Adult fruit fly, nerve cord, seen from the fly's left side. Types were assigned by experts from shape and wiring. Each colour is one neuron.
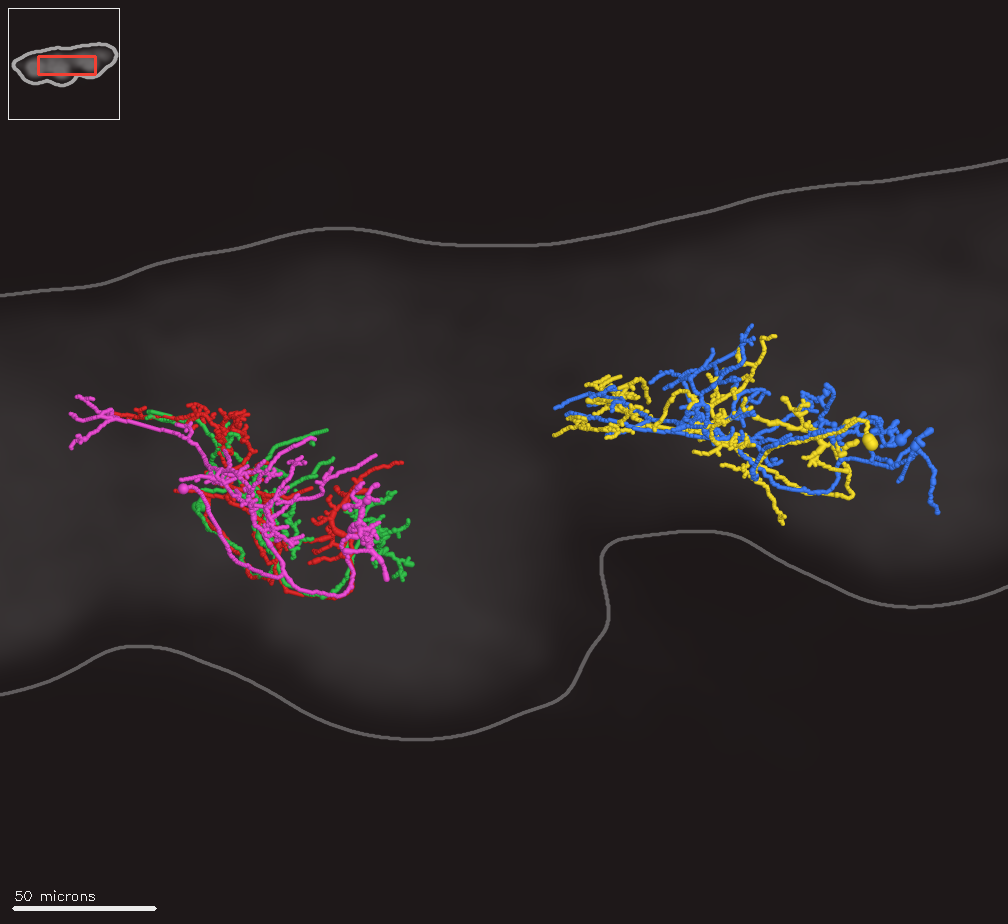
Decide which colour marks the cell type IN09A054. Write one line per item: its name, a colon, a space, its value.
colour: red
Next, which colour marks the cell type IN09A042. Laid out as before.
colour: blue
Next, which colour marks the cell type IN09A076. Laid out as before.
colour: green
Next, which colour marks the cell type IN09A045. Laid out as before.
colour: yellow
